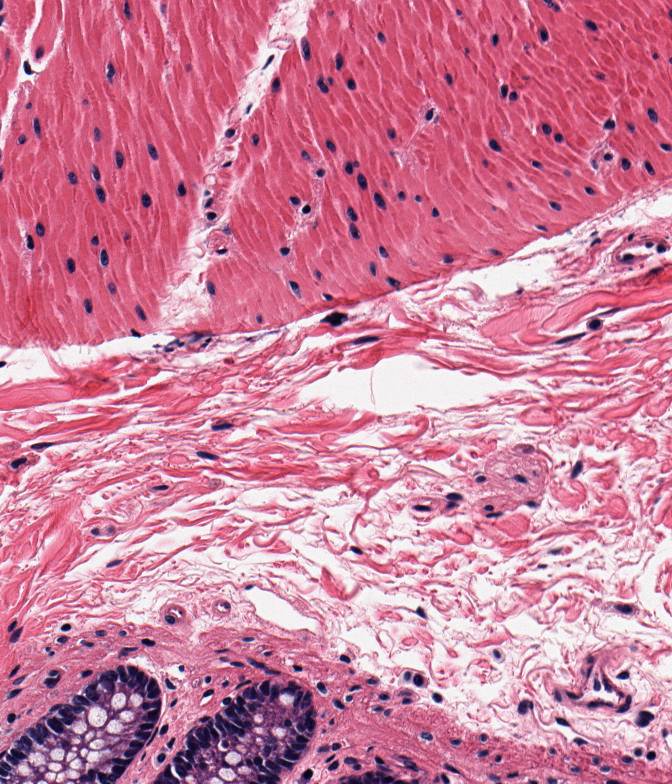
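Transverse colon, haematoxylin and eosin: in the upper part, muscle cells have elongated, blunt-ended nuclei within pink cytoplasm, and a narrow pale strip of connective tissue runs down through the muscle in the upper left half. Cross-sections of glandular crypts lie at bottom left; their epithelium contains many goblet cells with pale, clear mucin vacuoles.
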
